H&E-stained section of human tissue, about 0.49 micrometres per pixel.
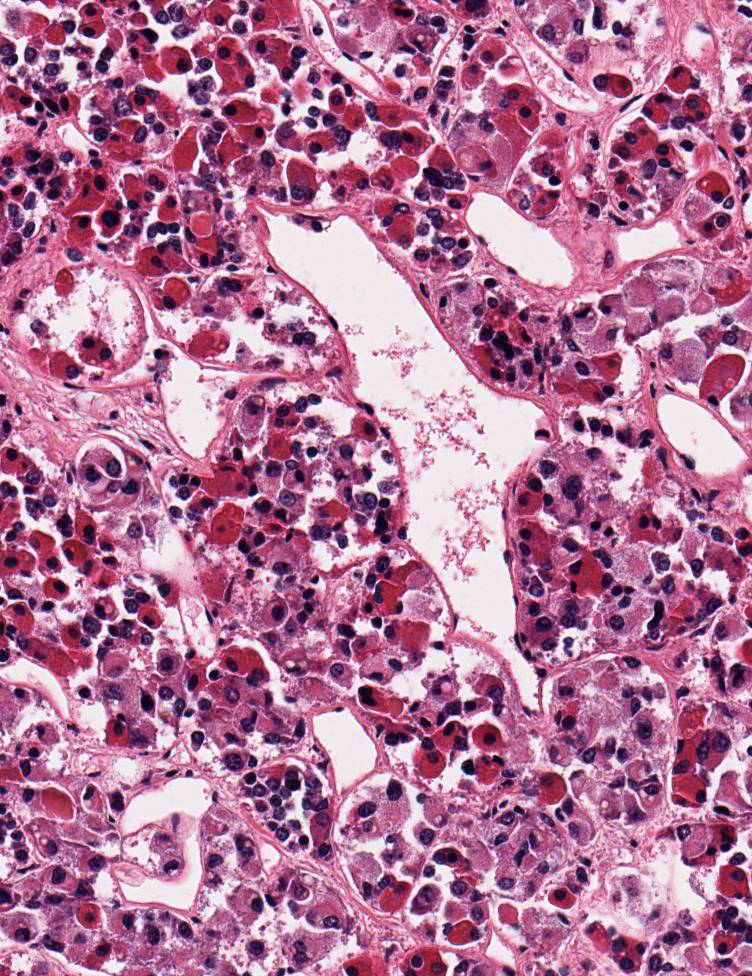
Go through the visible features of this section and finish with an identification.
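Let's start with the cells whose cytoplasm is intensely red and granular: they're scattered throughout, and most crowded in the upper left. Look to the right side, where larger cells with pale purple-grey, finely granular cytoplasm are most plentiful, in nests. The nuclei are small, round and dark, mostly one per cell, with little variation in size. Notice that no fat cells appear anywhere. This is pituitary.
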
